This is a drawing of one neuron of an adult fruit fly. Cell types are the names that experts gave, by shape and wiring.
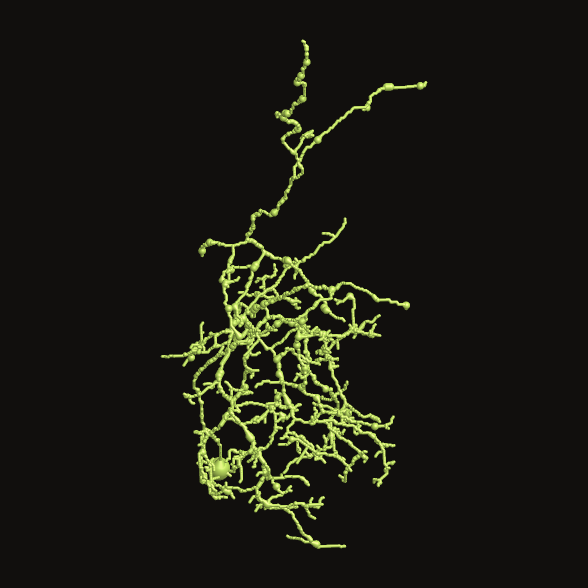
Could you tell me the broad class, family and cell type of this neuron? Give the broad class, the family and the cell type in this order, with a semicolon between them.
central-brain intrinsic neuron; hemilineage VLPl&p2_lateral; AVLP137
